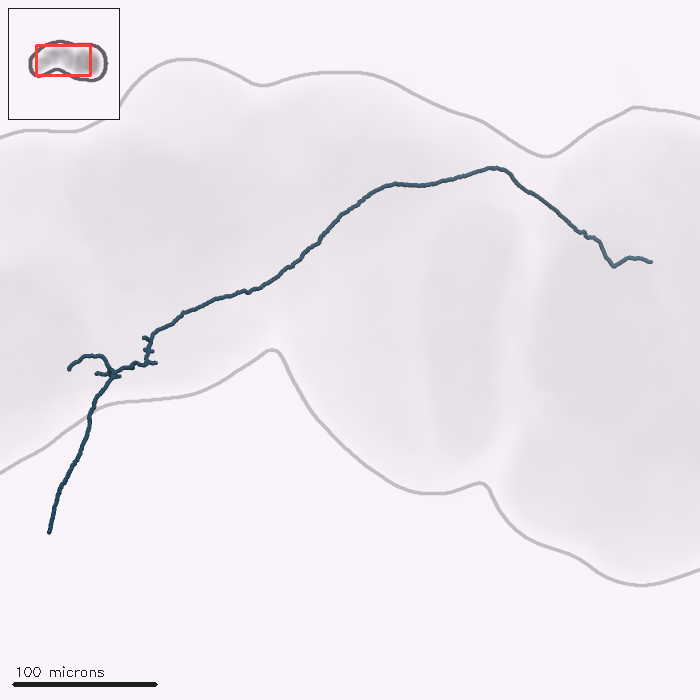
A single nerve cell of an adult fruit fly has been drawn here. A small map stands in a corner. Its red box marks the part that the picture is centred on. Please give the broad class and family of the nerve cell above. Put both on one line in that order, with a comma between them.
sensory neuron ascending to the brain, class mechanosensory proprioceptive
